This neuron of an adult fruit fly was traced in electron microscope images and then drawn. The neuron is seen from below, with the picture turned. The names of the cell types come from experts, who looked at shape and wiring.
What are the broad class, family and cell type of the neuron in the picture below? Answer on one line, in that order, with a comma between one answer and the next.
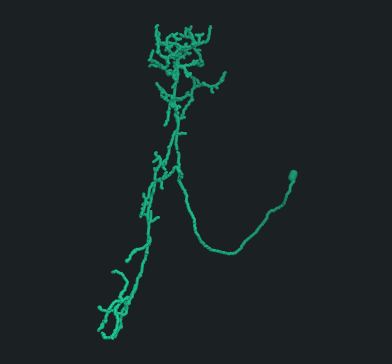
nerve-cord intrinsic neuron, hemilineage 09A, IN09A051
